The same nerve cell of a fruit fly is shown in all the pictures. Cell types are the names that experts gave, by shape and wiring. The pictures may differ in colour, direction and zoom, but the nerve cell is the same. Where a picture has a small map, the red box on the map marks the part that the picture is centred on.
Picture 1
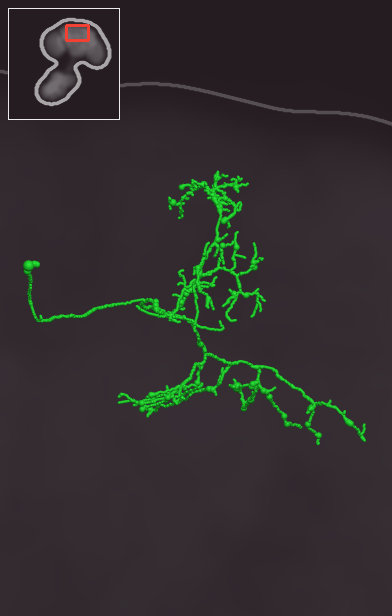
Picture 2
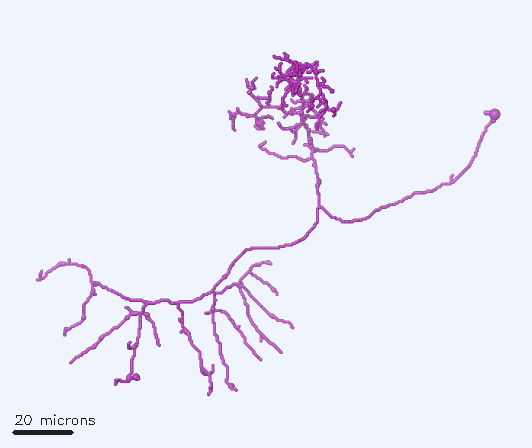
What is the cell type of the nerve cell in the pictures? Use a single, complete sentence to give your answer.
Regarding its cell type, the nerve cell is FB4R.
